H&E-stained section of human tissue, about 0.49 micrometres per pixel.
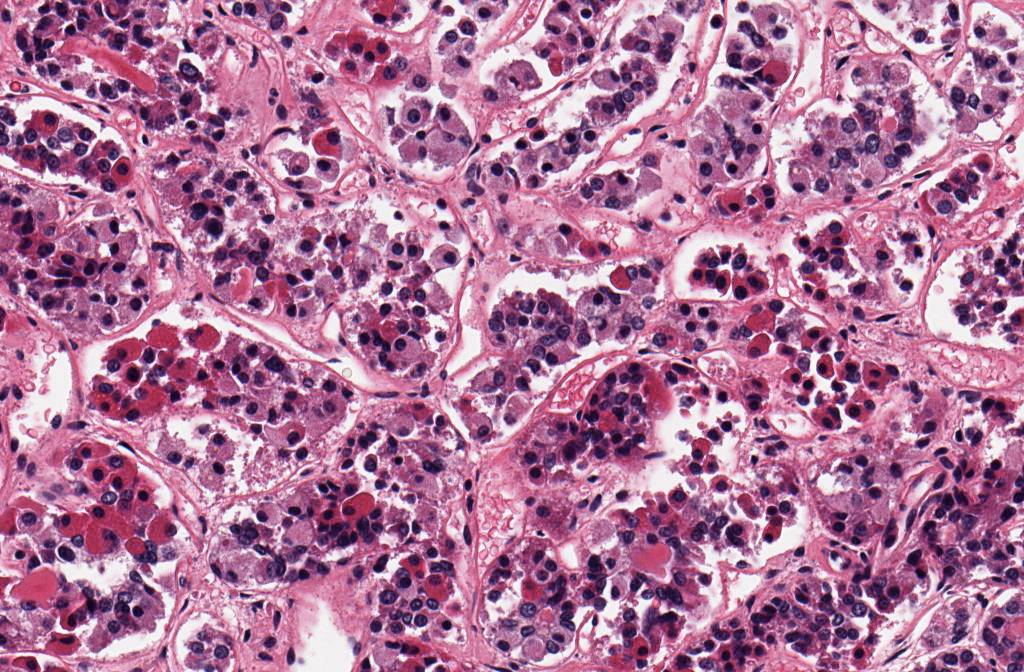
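Pituitary: throughout the field, cells are arranged in rounded nests divided by thin septa. The nests are solid, without gland lumens. Some cells in the nests have pale purplish-grey cytoplasm. The septa are delicate pink strands carrying flattened, elongated nuclei.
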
